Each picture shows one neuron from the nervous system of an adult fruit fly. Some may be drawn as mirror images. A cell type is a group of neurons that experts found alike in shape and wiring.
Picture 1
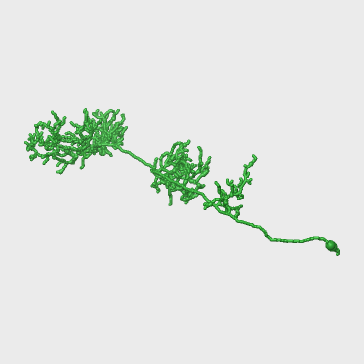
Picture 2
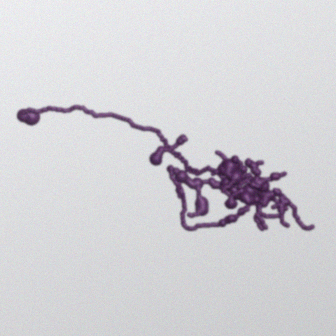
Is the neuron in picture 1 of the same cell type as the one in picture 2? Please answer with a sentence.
They are of different cell types.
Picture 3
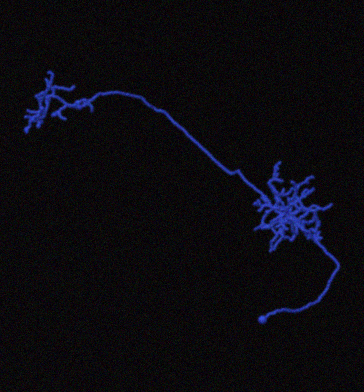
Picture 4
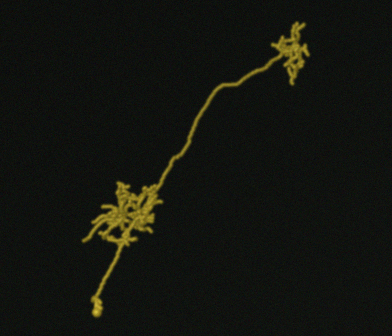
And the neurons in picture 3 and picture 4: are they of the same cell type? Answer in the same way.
They are of the same cell type.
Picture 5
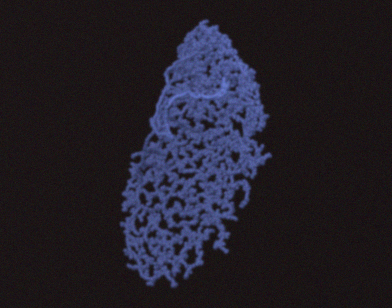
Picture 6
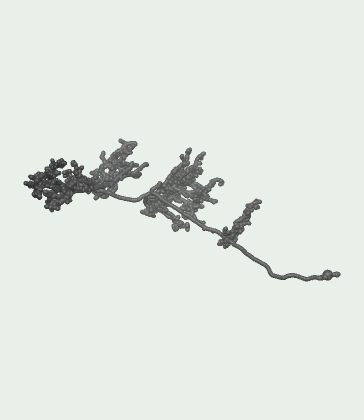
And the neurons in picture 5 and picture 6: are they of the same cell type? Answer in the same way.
They are of different cell types.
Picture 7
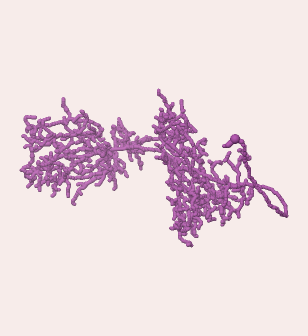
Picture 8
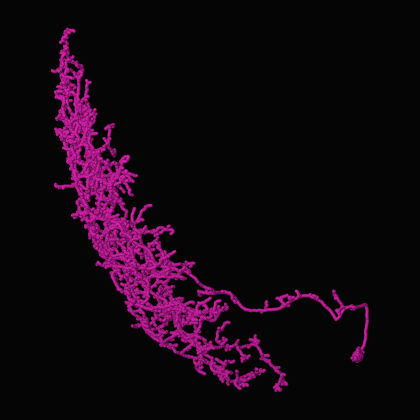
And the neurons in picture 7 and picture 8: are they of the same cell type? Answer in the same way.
They are of different cell types.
